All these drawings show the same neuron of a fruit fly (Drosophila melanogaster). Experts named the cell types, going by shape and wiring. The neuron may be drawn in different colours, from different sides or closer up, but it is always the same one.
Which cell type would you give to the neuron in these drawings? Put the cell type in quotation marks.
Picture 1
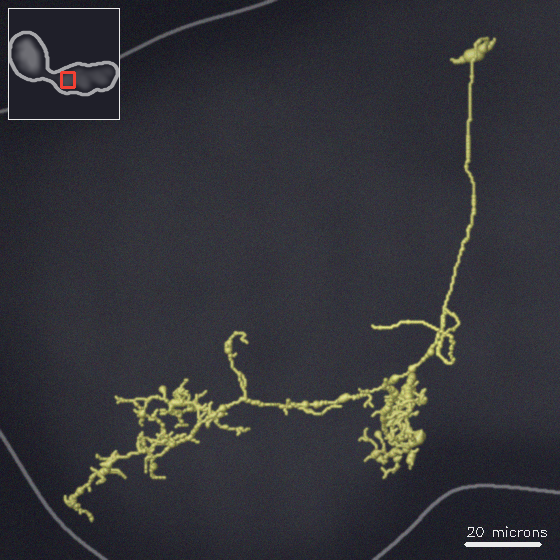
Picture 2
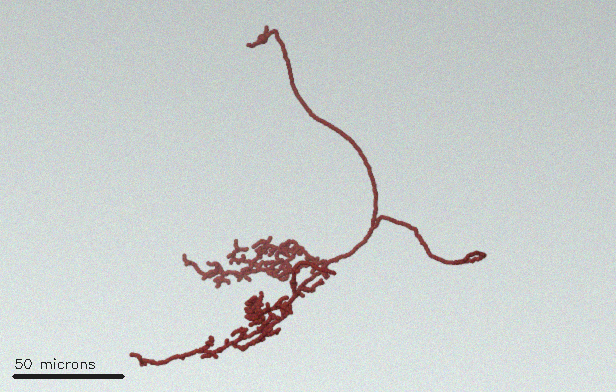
"IN23B037"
